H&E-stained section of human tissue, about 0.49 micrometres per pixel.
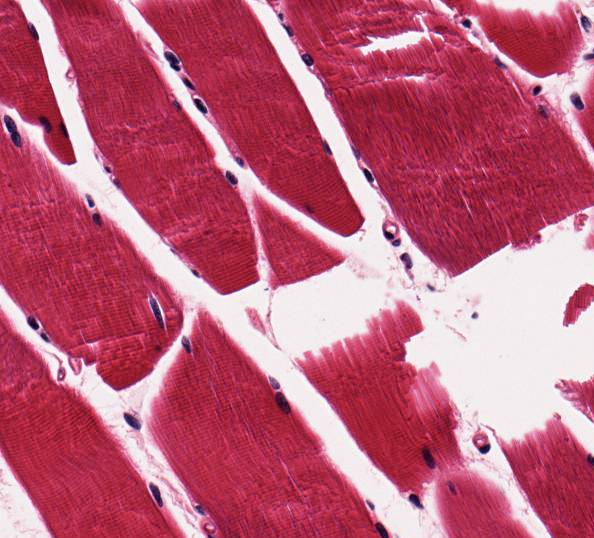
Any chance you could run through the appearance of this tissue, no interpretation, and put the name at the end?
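Fibres: long, parallel, cut lengthwise, filling the field diagonally from upper left to lower right. Nuclei: dark, flattened, elongated, at the fibre edges, not centred. Branching: none; bands stay separate. Between fibres: only thin, wispy connective tissue with scattered small nuclei. This is skeletal muscle.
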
